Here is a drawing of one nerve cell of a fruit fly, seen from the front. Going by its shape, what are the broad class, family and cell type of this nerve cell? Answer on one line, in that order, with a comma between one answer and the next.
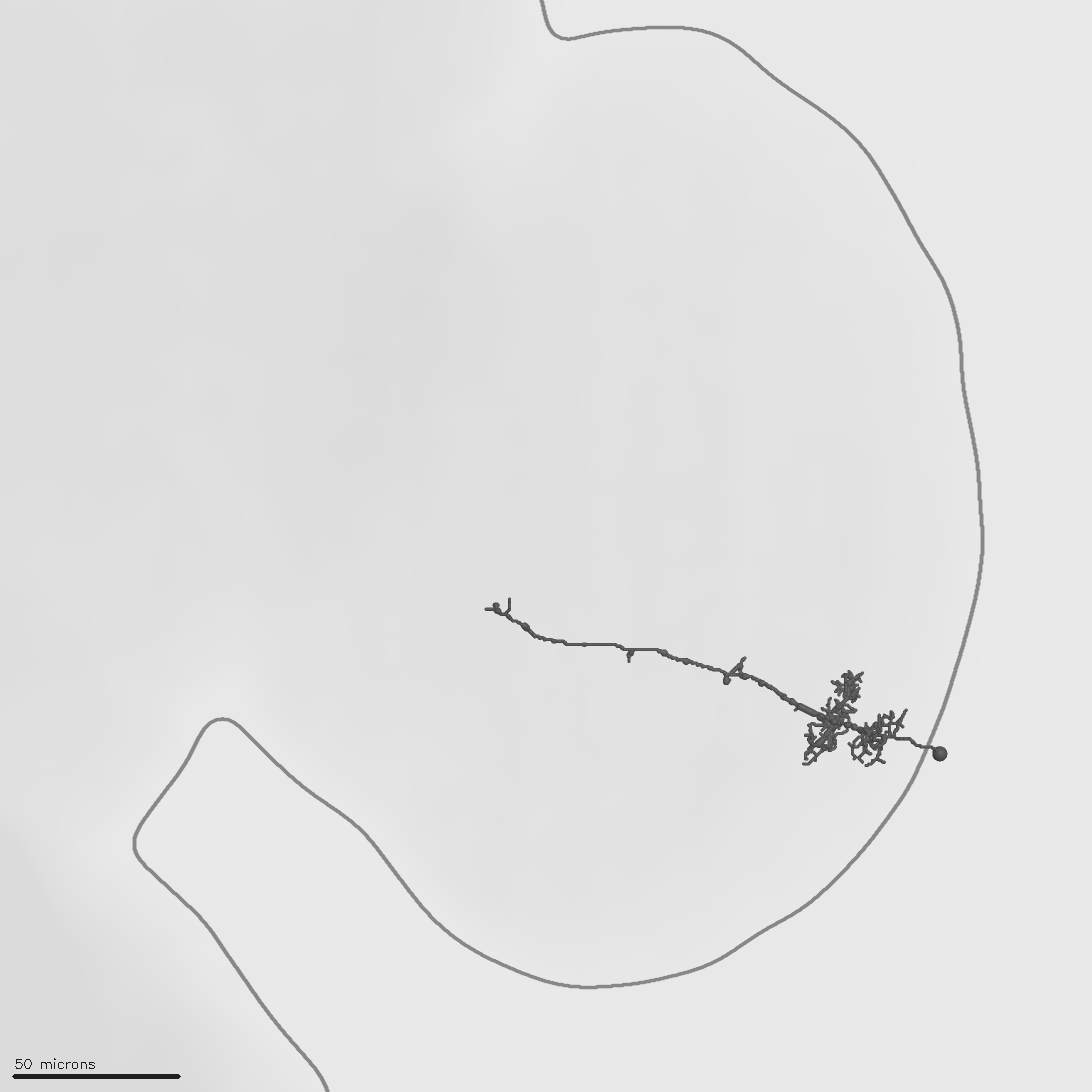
optic-lobe intrinsic neuron, TmY, TmY3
